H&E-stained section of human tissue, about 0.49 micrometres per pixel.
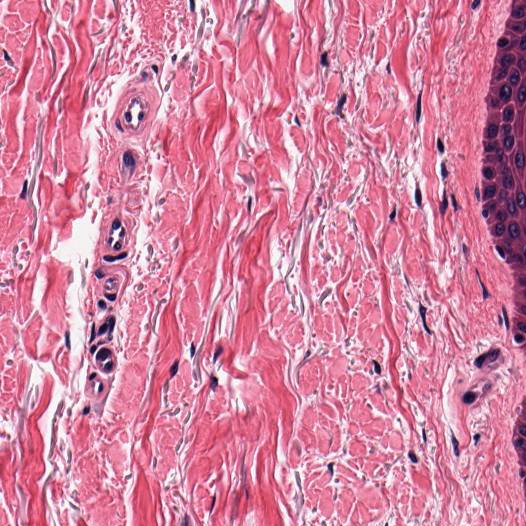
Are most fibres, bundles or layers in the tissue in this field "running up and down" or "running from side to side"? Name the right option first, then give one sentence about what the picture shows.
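Running up and down. The collagen bundles run mainly from top to bottom in wavy strands.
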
